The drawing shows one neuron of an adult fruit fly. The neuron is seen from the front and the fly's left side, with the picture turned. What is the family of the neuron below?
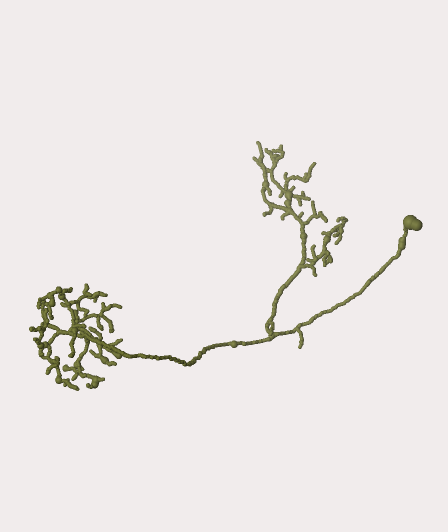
hemilineage EBa1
